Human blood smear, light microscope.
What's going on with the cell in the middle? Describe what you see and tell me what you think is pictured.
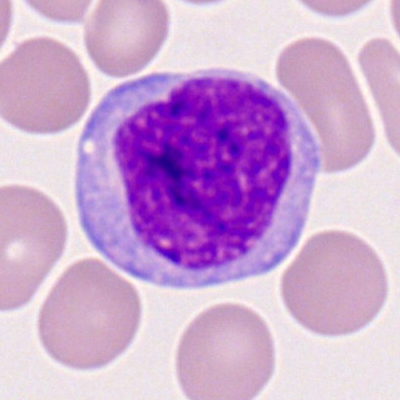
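A single unlobed nucleus fills most of the cell. Pale blue cytoplasm forms a rim all the way around it. The cell is a monocyte.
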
